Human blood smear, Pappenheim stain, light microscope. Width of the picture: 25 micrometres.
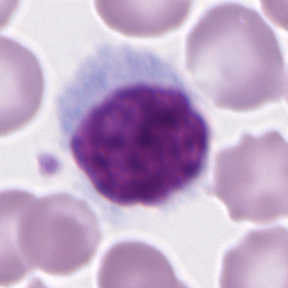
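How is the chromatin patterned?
It is coarse and clumped, with dark purple patches between lighter areas.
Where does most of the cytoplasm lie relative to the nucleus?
It forms a broad, pale greyish-blue crescent on the upper left side, while the nucleus lies toward the lower right of the cell. Its outer edge is ragged and wispy rather than sharply defined.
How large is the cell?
About 15 by 12 micrometres; the nucleus, about 11 micrometres across, fills about 70% of its area.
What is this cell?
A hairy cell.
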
